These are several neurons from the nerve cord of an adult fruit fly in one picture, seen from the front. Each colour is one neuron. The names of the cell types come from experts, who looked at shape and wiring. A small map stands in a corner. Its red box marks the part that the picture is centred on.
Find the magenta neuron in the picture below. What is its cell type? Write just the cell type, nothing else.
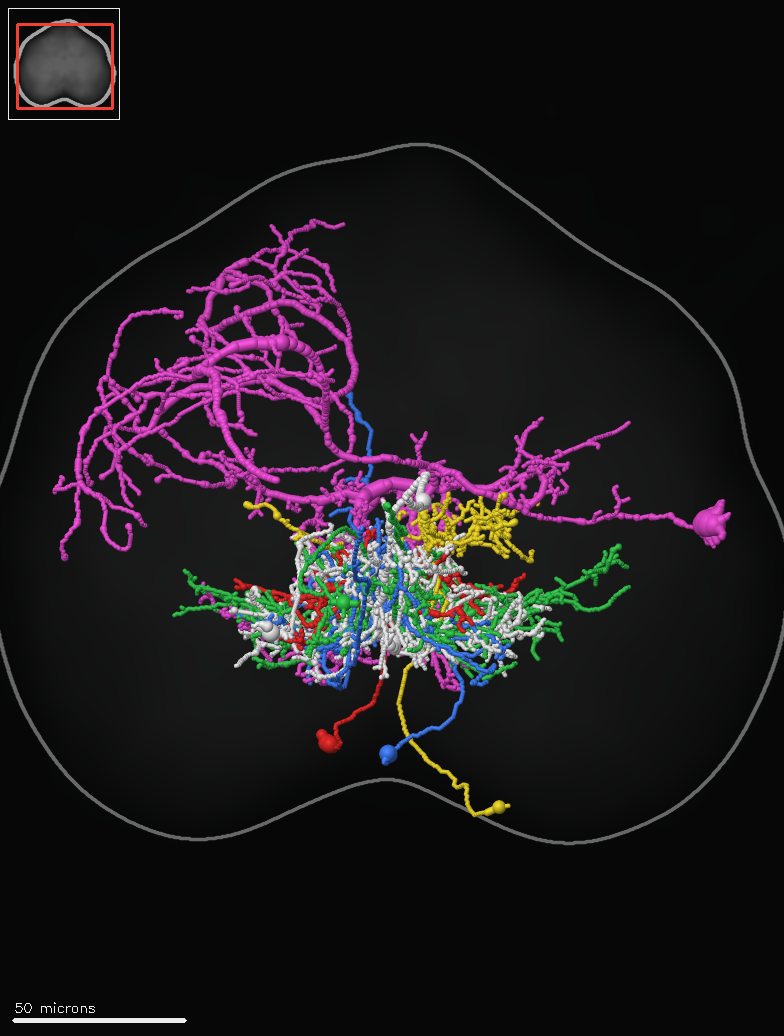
AN18B004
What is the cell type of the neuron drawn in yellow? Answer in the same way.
IN05B088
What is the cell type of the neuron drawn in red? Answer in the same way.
IN00A060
